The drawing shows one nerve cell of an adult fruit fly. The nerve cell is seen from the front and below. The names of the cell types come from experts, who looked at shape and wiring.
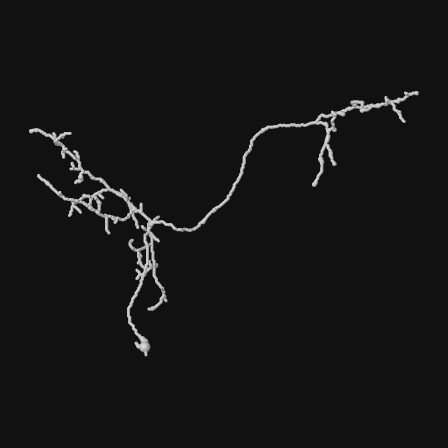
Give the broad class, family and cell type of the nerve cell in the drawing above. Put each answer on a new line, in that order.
central-brain intrinsic neuron
hemilineage LB3
GNG619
